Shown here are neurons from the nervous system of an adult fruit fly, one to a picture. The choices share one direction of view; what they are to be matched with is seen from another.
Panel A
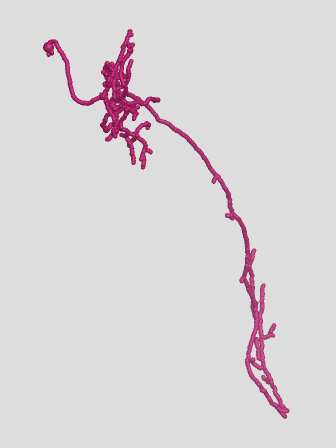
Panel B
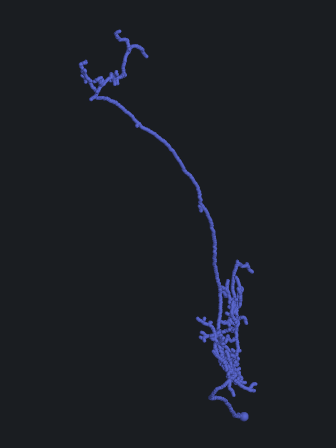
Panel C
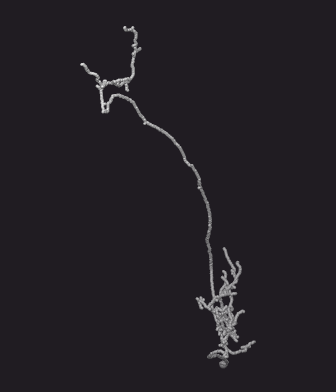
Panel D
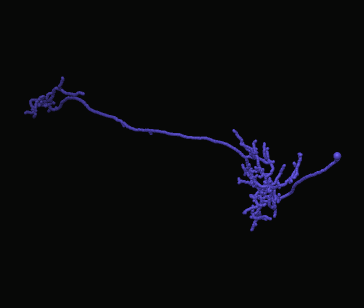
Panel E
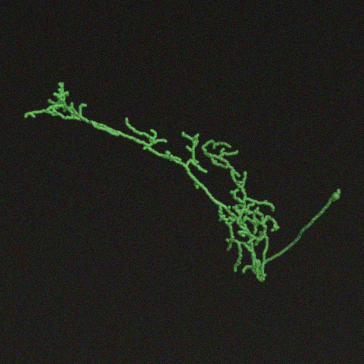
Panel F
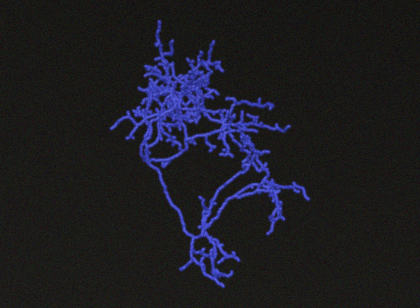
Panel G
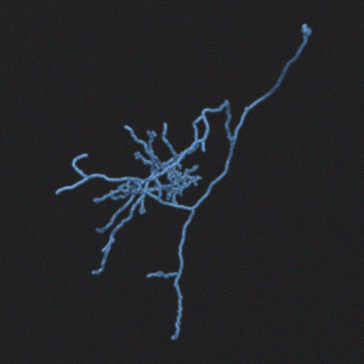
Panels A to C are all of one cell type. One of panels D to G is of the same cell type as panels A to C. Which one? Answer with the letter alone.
D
